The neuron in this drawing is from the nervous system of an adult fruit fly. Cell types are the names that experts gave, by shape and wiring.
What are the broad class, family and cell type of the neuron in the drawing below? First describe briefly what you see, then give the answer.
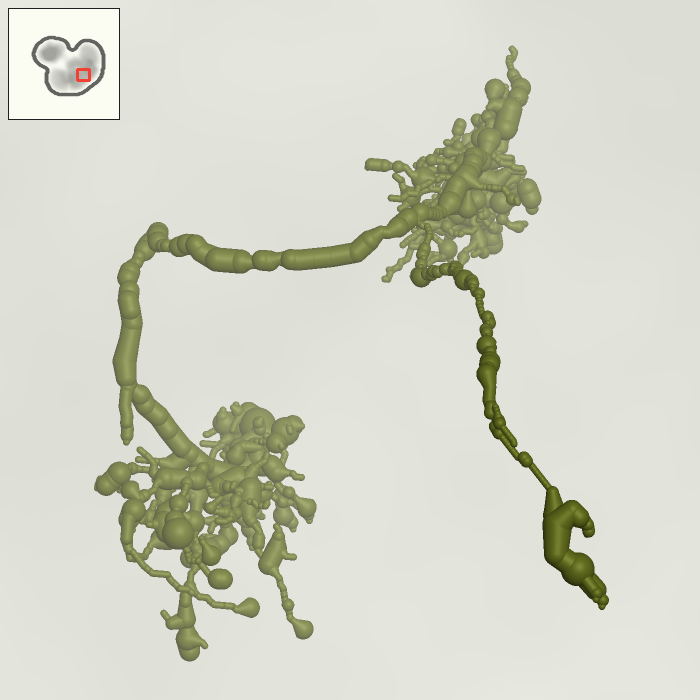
The cell body can be seen at the lower right of the picture. The picture shows dozens of branch ends. It is a central-brain intrinsic neuron. Its family is called class CX. The cell type is hDeltaB.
